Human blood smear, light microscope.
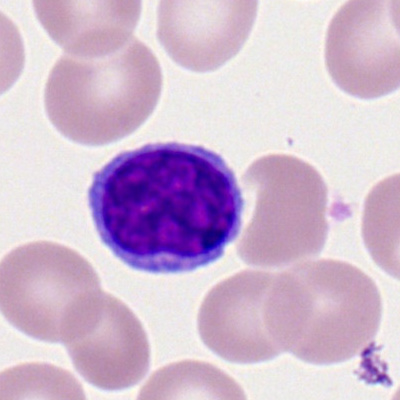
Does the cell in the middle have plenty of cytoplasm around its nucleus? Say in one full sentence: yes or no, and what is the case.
No, the cell's cytoplasm is limited to a thin rim.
